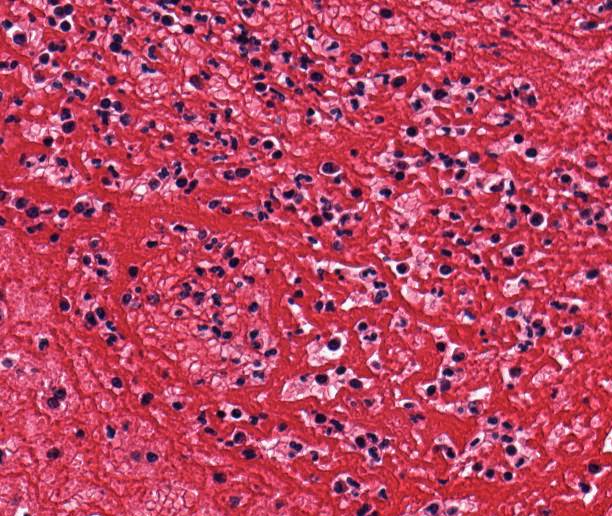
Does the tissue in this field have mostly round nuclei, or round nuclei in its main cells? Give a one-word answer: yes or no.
Yes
